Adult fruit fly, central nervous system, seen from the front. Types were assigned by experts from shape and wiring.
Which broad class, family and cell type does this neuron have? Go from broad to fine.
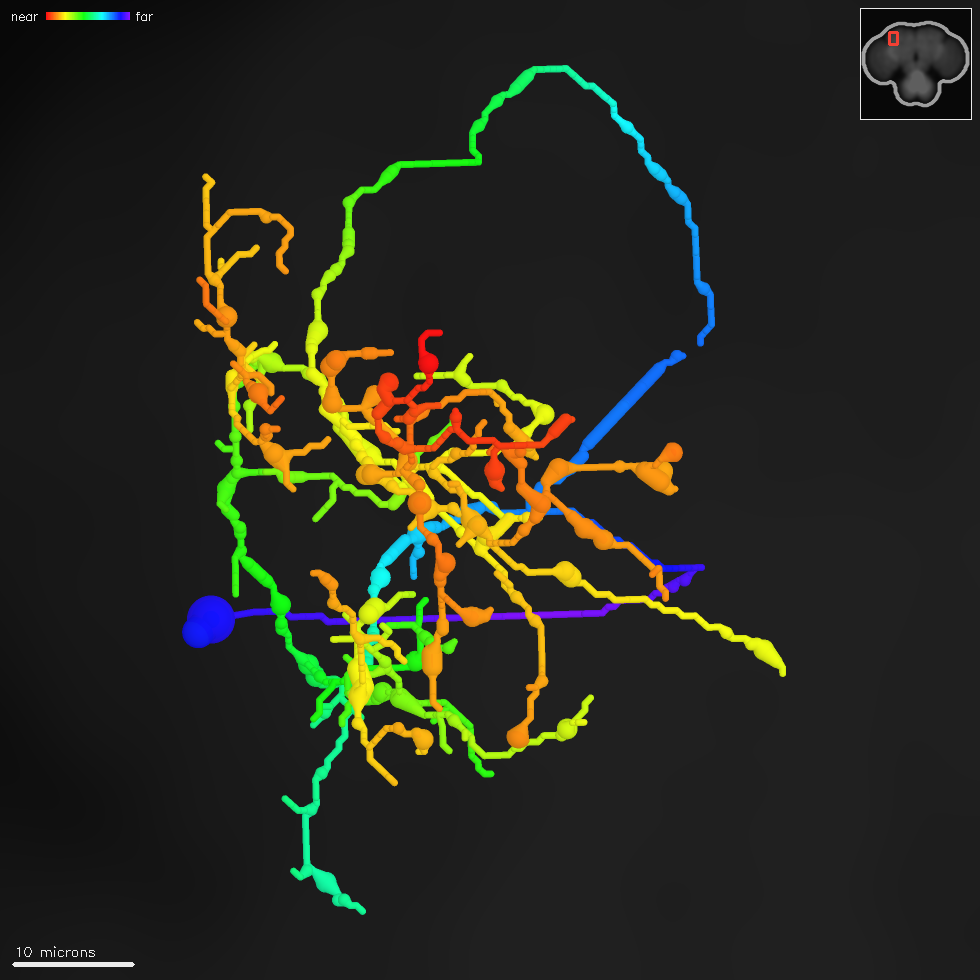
central-brain intrinsic neuron; hemilineage SLPp&v1_posterior; CB3268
